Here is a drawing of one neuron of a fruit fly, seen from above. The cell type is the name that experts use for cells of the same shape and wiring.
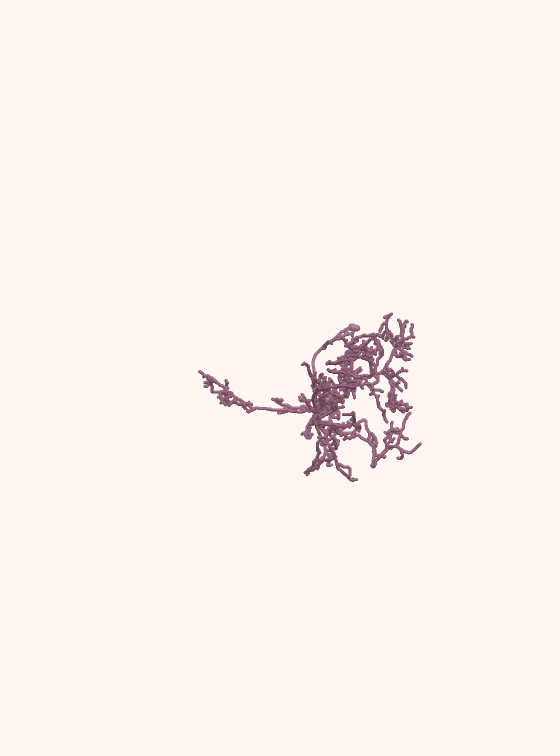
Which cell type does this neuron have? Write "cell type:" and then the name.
cell type: CB0397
